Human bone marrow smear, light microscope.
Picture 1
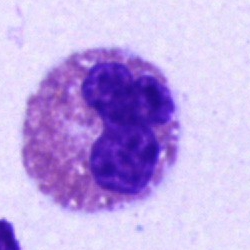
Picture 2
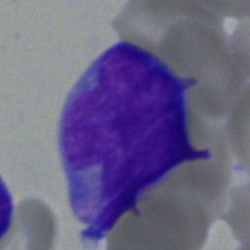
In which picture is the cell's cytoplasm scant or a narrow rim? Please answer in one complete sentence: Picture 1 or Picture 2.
The cell in picture 2 has only a narrow rim of cytoplasm.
